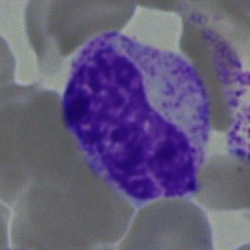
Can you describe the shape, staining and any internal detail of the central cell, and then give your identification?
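A large nucleus fills the lower-left part of the cell. Its chromatin is dark purple and coarsely clumped, with paler gaps between the clumps. On the upper-right side, the cytoplasm forms a broad pale greyish-lilac area, through which fine purple granules are scattered. The cell is a metamyelocyte.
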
